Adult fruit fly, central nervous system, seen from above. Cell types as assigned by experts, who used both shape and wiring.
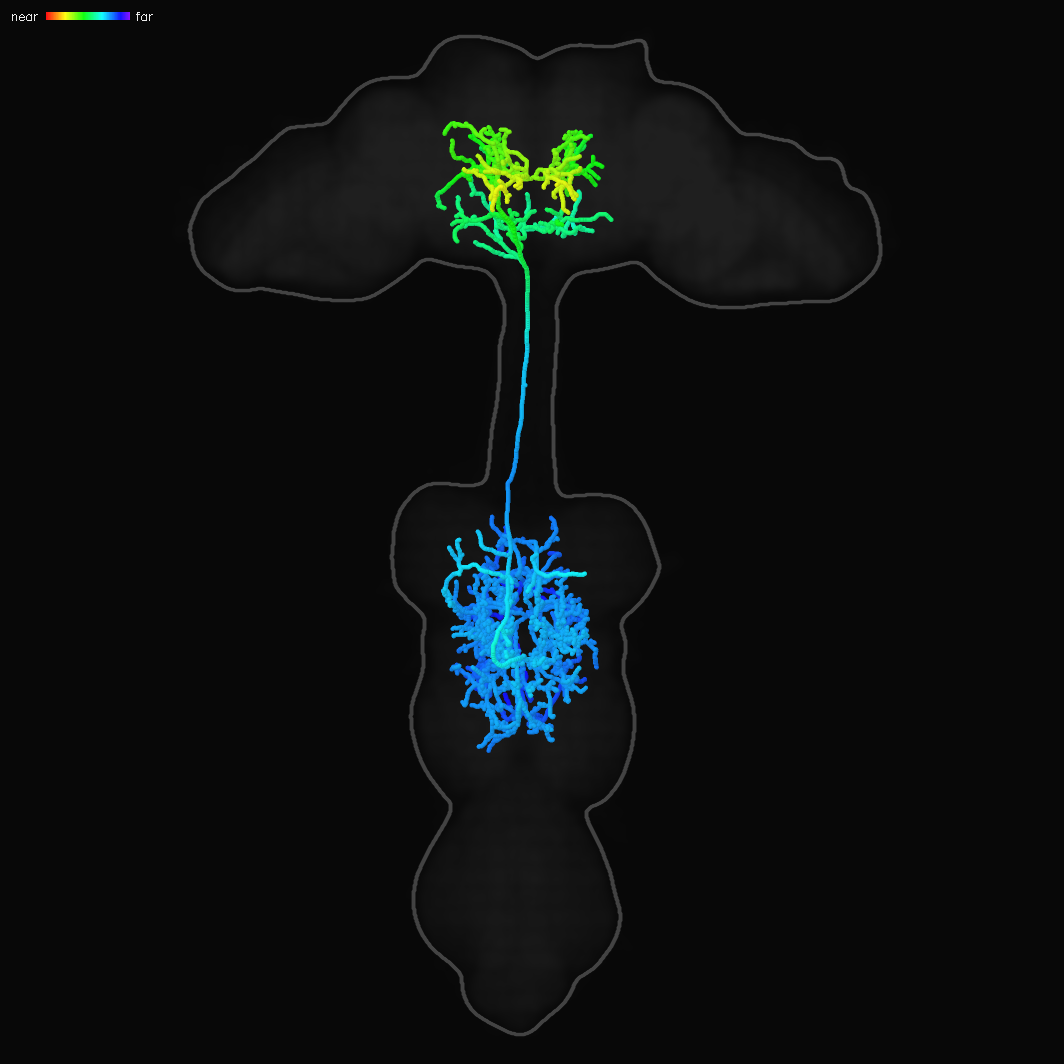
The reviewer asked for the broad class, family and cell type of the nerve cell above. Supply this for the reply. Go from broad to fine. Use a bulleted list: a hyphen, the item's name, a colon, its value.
- broad class: ascending neuron
- family: hemilineage 02A
- cell type: AN02A002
